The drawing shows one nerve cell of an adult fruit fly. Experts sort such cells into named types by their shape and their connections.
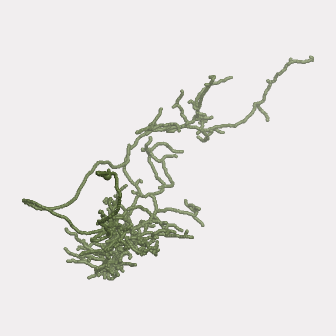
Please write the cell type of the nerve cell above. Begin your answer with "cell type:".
cell type: IN01A024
